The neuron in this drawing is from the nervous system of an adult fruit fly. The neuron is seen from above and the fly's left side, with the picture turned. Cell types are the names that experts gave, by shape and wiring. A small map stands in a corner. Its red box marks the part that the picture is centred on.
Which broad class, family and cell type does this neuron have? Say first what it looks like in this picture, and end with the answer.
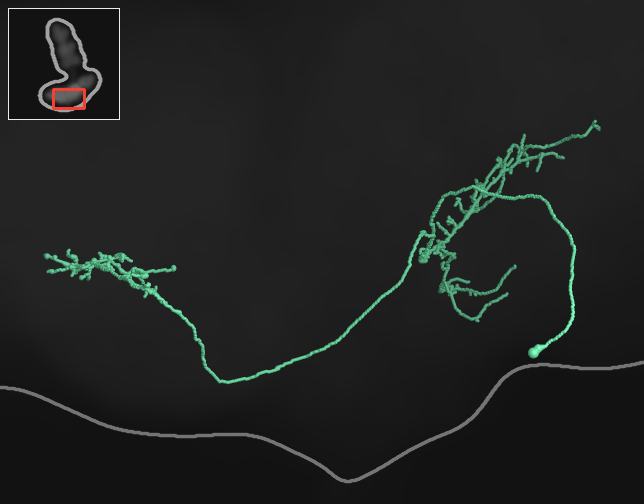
It is in the brain and does not reach the nerve cord. As drawn here it is wider than it is tall. It is a central-brain intrinsic neuron. The family is hemilineage CREa1_ventral. Its cell type is mAL5A2.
